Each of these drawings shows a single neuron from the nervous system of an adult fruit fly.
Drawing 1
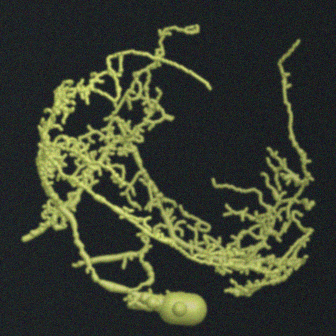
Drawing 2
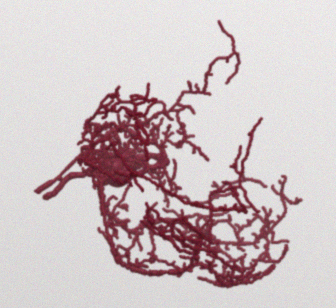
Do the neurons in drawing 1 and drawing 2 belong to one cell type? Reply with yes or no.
no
